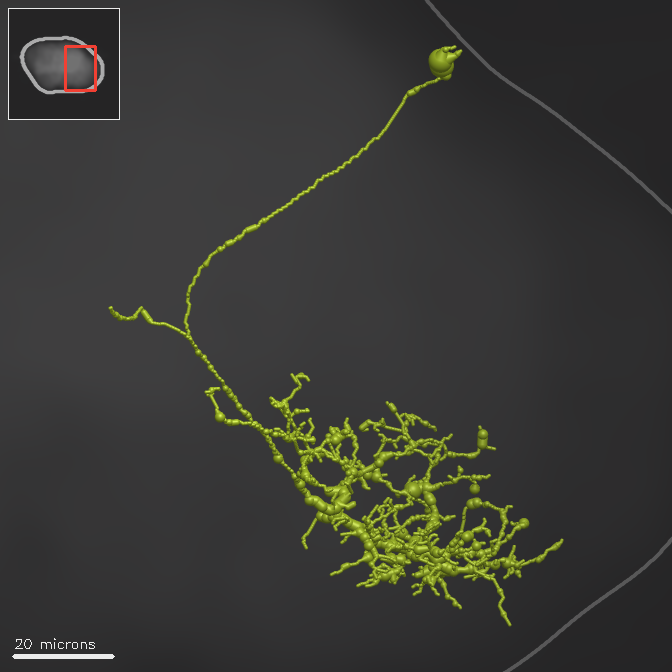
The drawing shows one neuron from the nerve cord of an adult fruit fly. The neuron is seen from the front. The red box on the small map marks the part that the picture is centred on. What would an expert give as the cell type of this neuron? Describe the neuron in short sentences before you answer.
From top to bottom in the picture it spans about 120 microns. The picture shows dozens of branch ends. Its broad class is nerve-cord intrinsic neuron. The cell type is IN23B043.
